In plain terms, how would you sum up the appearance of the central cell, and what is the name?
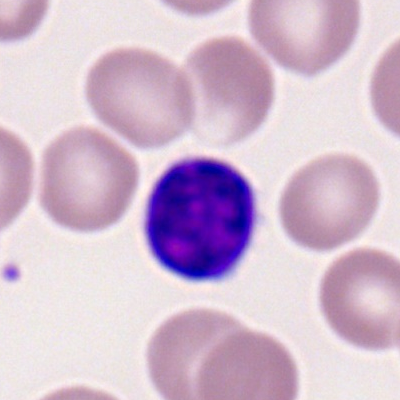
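The nucleus occupies nearly the whole cell. Its chromatin is dense and dark purple, with darker clumps, and no nucleoli are visible. Cytoplasm forms at most a very thin rim around the nucleus. The cell is a lymphocyte.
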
